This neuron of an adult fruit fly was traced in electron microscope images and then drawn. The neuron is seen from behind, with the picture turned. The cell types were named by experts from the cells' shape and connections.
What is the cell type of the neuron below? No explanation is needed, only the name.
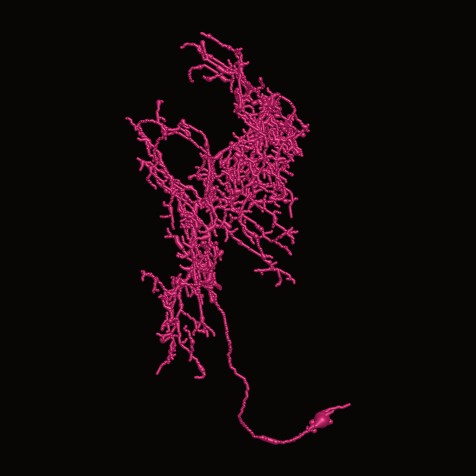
SLP209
